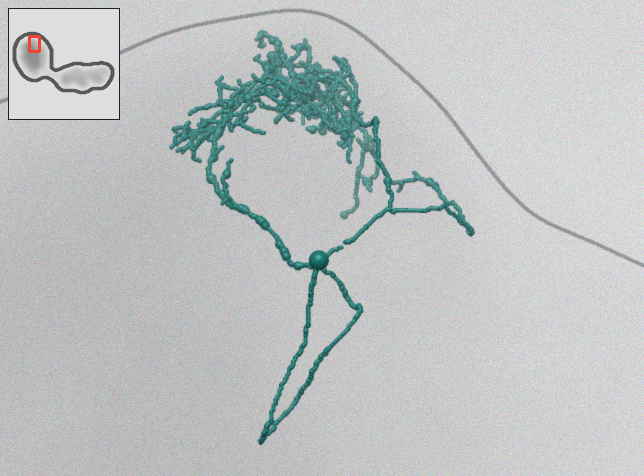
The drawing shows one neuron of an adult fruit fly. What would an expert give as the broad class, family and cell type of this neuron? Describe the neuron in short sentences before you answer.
The cell body can be seen in the middle of the picture. Dozens of branch ends can be seen. It is a central-brain intrinsic neuron. Its family is hemilineage LHl4_dorsal. The cell type is CB0373.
